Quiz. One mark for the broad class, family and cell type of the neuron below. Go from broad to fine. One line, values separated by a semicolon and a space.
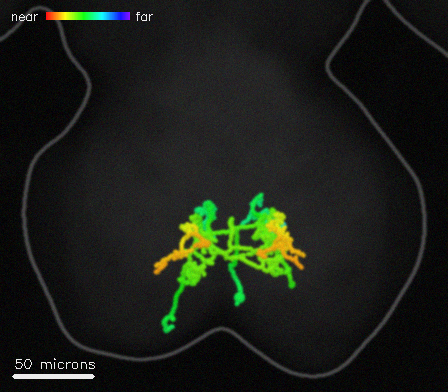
nerve-cord intrinsic neuron; hemilineage 00A; IN00A011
